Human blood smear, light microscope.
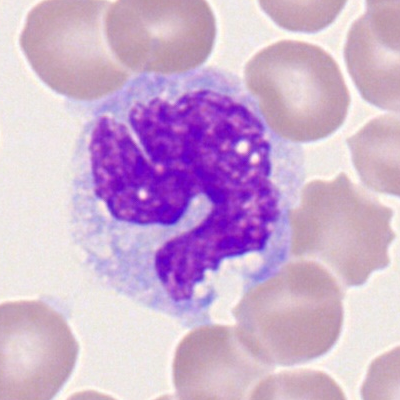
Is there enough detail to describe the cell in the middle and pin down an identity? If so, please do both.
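Checking the outline first, it is roughly round. Next, the nucleus shows no visible nucleoli. Then the cytoplasm, which contains only fine, faint granules. Last, a few small clear round spots lie along the lower right edge of the nucleus. The cell is a monocyte.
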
